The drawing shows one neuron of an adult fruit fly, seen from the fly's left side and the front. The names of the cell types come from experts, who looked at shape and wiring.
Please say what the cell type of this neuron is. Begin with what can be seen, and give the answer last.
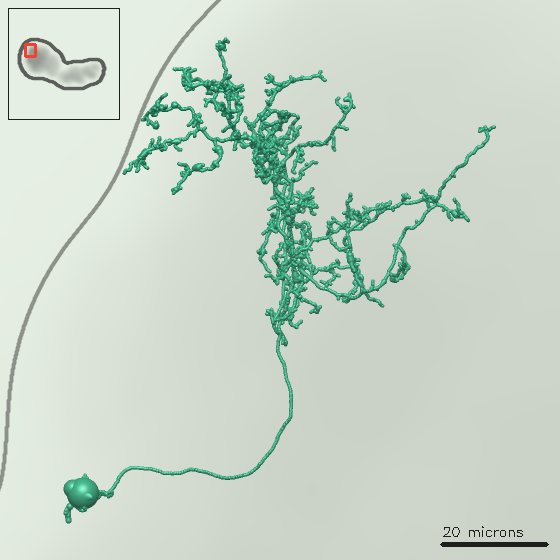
The cell body is at the lower left of the picture. From top to bottom in the picture it spans about 95 microns. Dozens of branch ends can be seen. It is a central-brain intrinsic neuron. It is of cell type CB1103.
